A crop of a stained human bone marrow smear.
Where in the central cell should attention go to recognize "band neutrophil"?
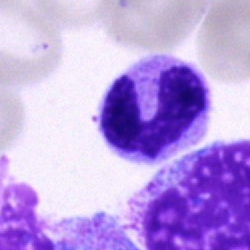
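Nucleus a single curved band, bent into a horseshoe, its notch opening toward the top of the cell.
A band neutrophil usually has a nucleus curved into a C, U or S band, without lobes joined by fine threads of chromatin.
The single horseshoe band fits. Chromatin dark purple and densely condensed.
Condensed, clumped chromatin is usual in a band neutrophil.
This fits too. Cytoplasm holds fine, faint granules.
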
